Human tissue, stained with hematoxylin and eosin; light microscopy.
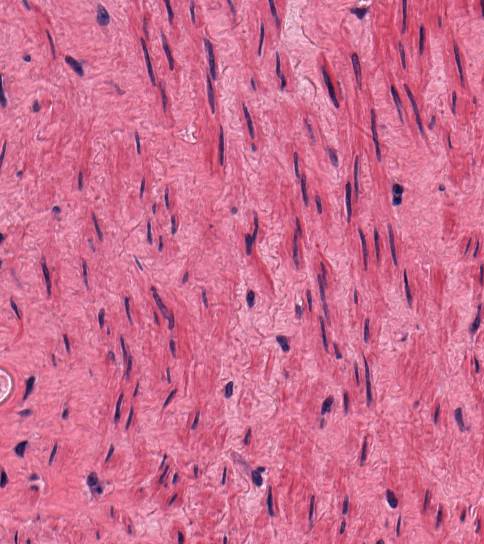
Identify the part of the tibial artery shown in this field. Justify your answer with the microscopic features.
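Tunica media fills this field. Point one: across the whole field, spindle-shaped cells lie parallel in streams running roughly from top to bottom.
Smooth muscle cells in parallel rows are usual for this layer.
Point two: most nuclei are elongated, slender and darkly stained purple.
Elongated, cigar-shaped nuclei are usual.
Point three: between the nuclei the tissue is pink, finely fibrillar and slightly wavy, with darker red streaks alternating with paler pink bands along the fibres.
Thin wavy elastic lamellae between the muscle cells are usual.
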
